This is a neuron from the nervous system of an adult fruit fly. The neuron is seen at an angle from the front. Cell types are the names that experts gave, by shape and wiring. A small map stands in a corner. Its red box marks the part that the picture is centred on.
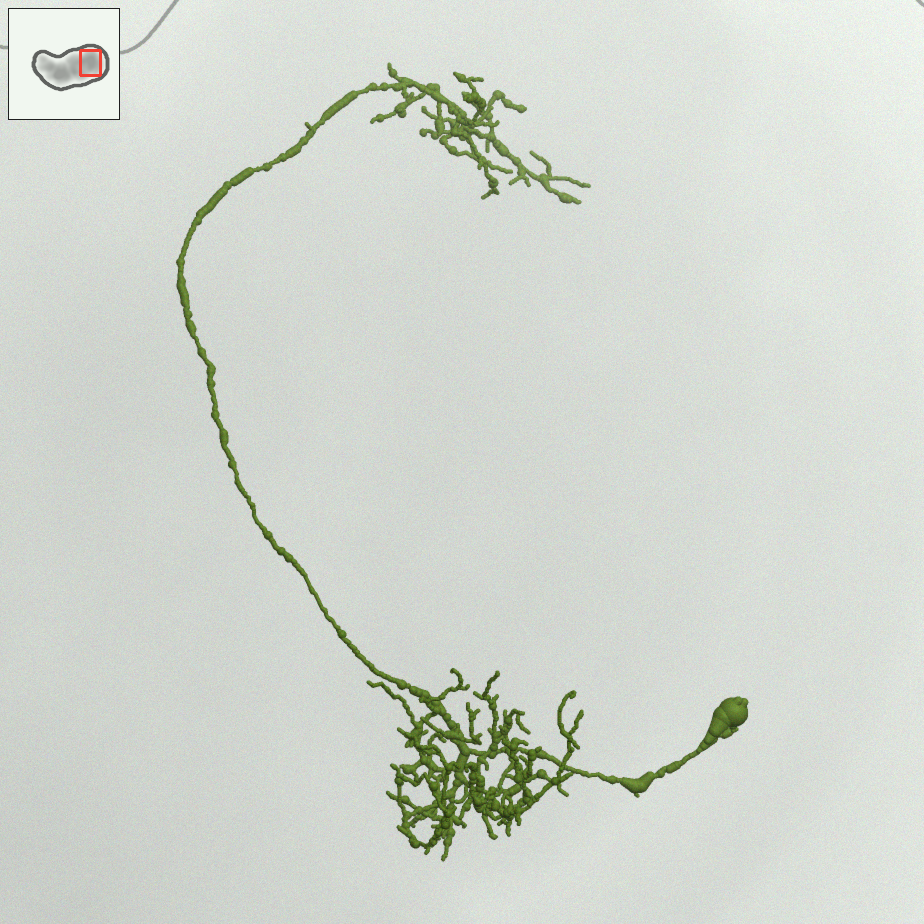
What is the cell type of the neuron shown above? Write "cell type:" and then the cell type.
cell type: M_l2PNm17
